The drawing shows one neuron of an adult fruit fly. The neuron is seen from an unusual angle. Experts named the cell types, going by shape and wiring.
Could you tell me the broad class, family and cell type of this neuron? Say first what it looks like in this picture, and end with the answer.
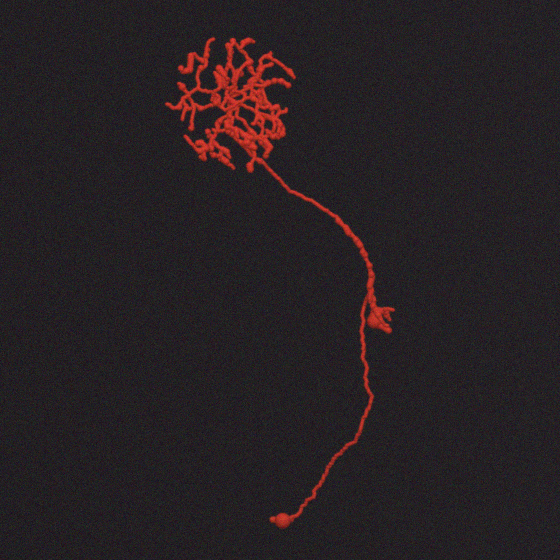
Its cell body lies at the bottom of the picture. The picture shows dozens of branch ends. Its broad class is central-brain intrinsic neuron. The family is hemilineage EBa1. It is of cell type ER3m.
